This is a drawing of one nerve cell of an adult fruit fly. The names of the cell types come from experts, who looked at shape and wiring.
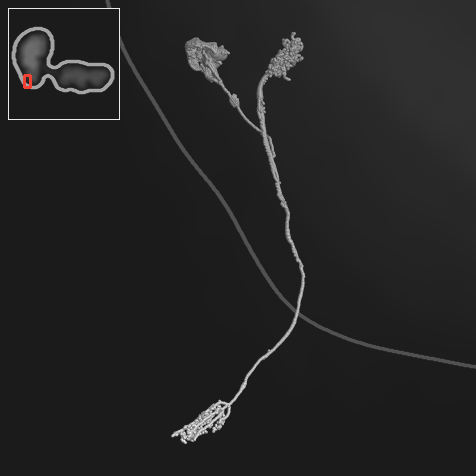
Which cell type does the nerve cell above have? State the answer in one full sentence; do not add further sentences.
The nerve cell is typed under the name T1.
